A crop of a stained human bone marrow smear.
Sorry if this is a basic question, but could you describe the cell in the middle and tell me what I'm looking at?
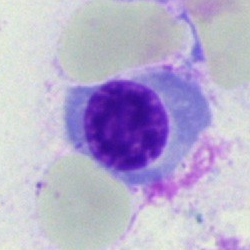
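Position of the nucleus comes up first: it sits off-centre toward the left, leaving more cytoplasm on the right. The chromatin is coarse, clumped into dark patches separated by paler spaces. As for the cytoplasm, it is blue and shows no visible granules. The cell is an erythroblast.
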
